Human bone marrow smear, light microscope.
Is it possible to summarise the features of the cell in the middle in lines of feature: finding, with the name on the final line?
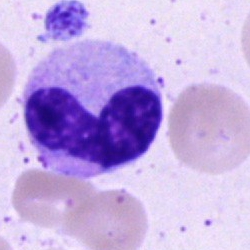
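Outline: round and smooth
Nucleus position: lower half of the cell
Chromatin: dense, dark purple
Nucleoli: none visible
Name: band neutrophil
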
